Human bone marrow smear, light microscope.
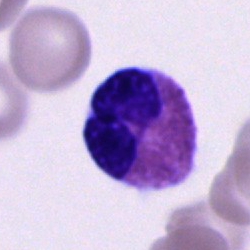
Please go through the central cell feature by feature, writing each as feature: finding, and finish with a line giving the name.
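Nuclear lobes: two, one above the other
Nuclear position: against the left side of the cell
Chromatin: dense, dark blue-purple
Cytoplasm: finely granular throughout
Cell: eosinophil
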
